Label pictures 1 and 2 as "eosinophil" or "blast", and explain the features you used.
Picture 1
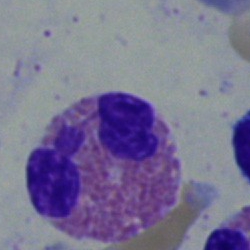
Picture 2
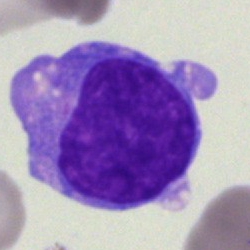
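Eosinophil: picture 1. Blast: picture 2. Outline first: the eosinophil is round and smooth, while the blast is irregular, with bulges and a rounded bleb of cytoplasm projecting from its upper right edge.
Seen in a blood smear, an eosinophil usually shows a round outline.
Chromatin next: in the eosinophil it is dense and stains dark purple; in the blast it is dark purple and fairly evenly distributed, with only faint paler patches. Nucleus position: in the blast it lies off-centre toward the right side of the cell. Cytoplasm: the blast's is blue-violet, forms its widest rim on the left side, and holds several small clear vacuoles in the upper left. Surroundings: a pale red cell touches the lower right edge of the eosinophil.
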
